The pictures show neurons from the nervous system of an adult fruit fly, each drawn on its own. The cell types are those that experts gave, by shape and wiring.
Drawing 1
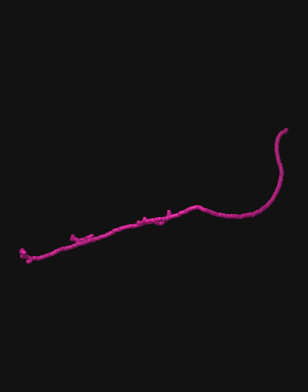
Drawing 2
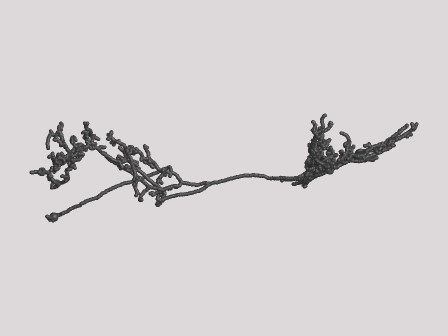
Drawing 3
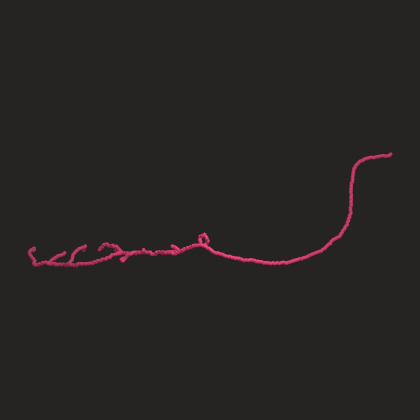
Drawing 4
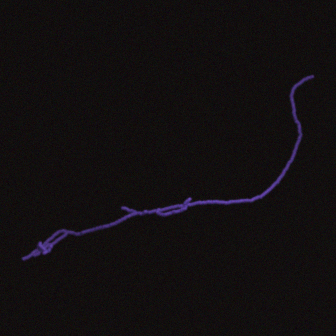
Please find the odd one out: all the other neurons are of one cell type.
Drawing 2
